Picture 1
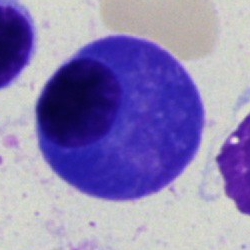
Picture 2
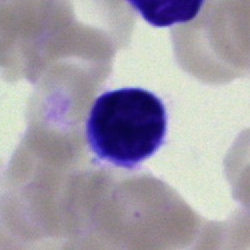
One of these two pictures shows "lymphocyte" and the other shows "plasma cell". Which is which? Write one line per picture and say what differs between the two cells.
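Picture 1 shows a plasma cell: The cytoplasm is abundant, taking up more of the cell than the nucleus.
Picture 2 shows a lymphocyte: The nucleus fills almost the whole cell, leaving at most a very thin rim of cytoplasm.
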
